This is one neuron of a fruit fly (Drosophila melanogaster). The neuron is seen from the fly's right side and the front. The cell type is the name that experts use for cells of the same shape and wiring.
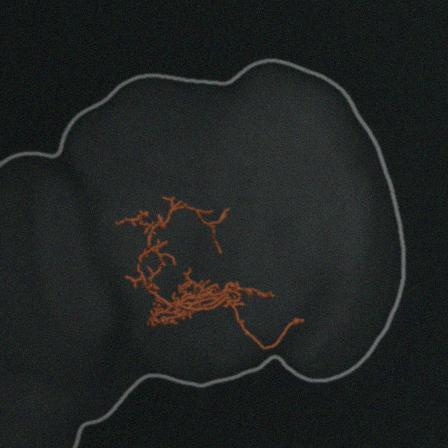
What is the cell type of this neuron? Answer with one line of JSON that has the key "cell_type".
{"cell_type": "AMMC010"}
